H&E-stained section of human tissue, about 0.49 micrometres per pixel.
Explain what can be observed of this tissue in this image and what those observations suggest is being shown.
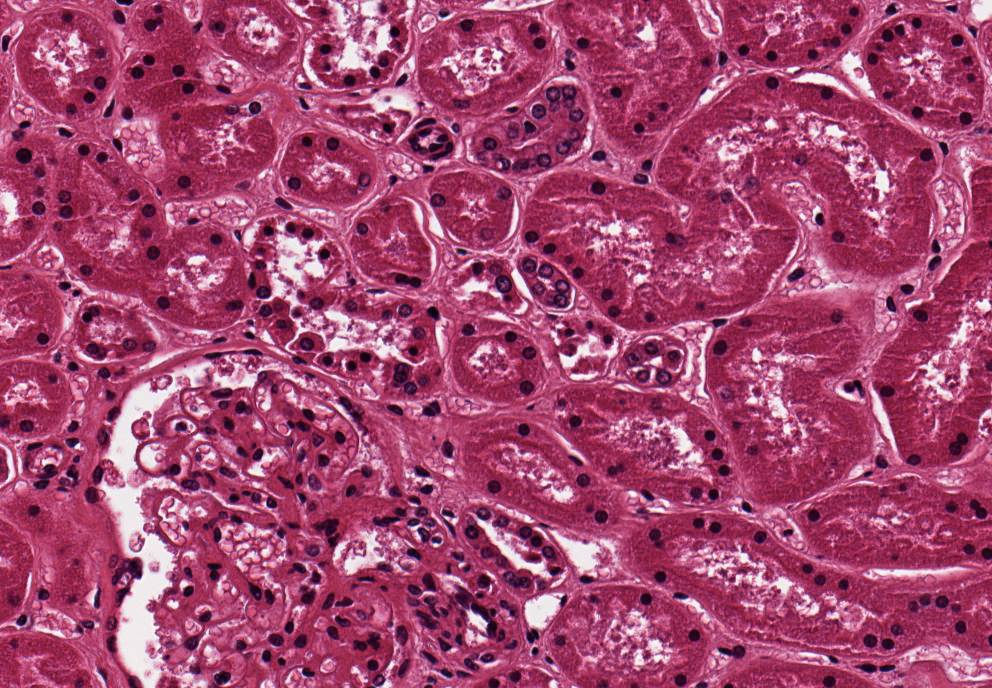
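A glomerulus with lobulated capillary loops occupies the lower left of the field. Larger tubules are lined by cuboidal cells with abundant, deeply eosinophilic, granular cytoplasm and a single round, dark, regular nucleus per cell. Their lumens are narrow and irregular, containing pale, wispy, fluffy material. The tissue is renal cortex.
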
